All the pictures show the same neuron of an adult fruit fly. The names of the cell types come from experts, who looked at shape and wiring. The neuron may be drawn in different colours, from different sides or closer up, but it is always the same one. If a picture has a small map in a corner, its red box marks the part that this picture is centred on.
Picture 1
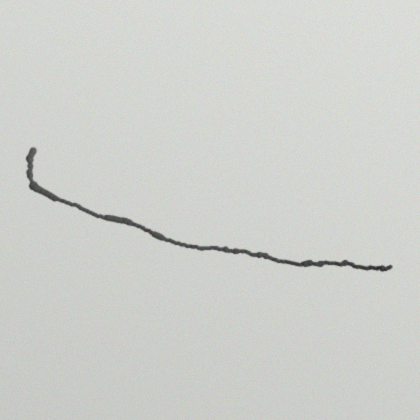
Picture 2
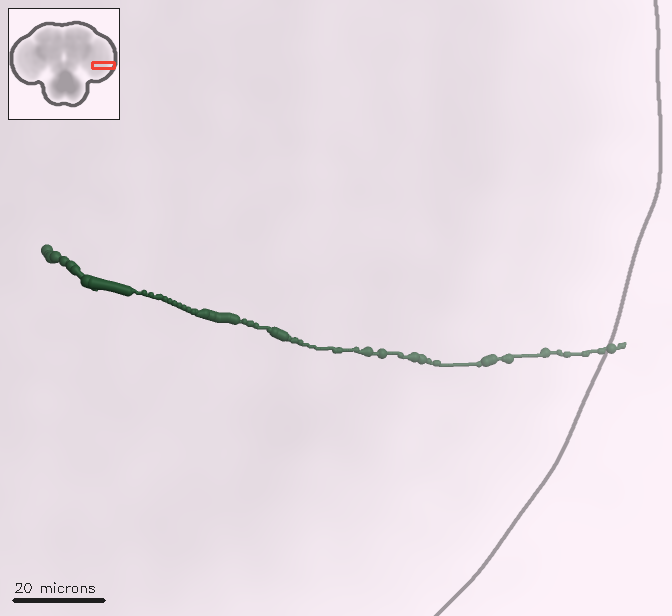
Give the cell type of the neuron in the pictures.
R8p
